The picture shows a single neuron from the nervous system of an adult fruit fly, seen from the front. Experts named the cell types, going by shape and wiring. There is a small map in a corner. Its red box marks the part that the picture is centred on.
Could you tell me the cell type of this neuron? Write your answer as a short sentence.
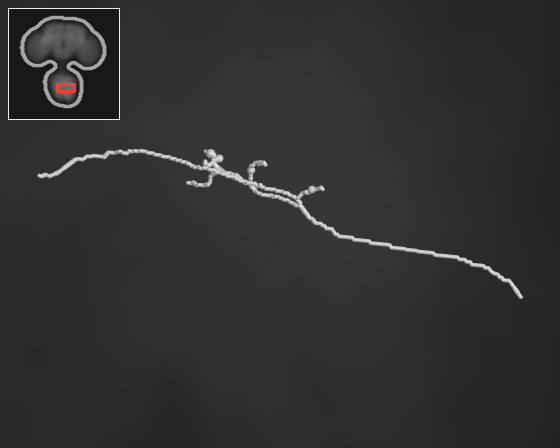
The cell type is SNch10.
